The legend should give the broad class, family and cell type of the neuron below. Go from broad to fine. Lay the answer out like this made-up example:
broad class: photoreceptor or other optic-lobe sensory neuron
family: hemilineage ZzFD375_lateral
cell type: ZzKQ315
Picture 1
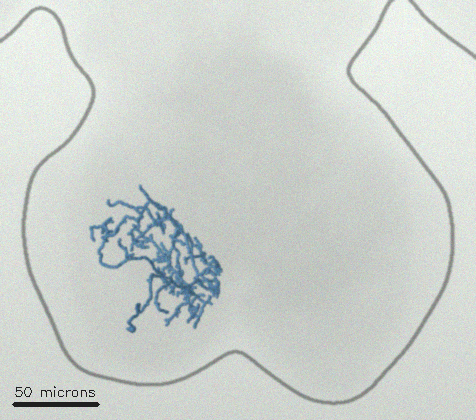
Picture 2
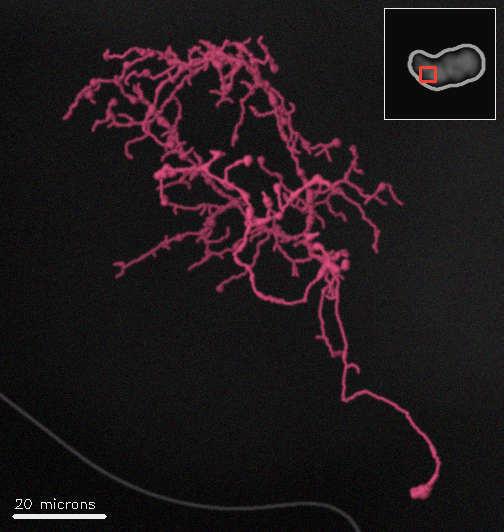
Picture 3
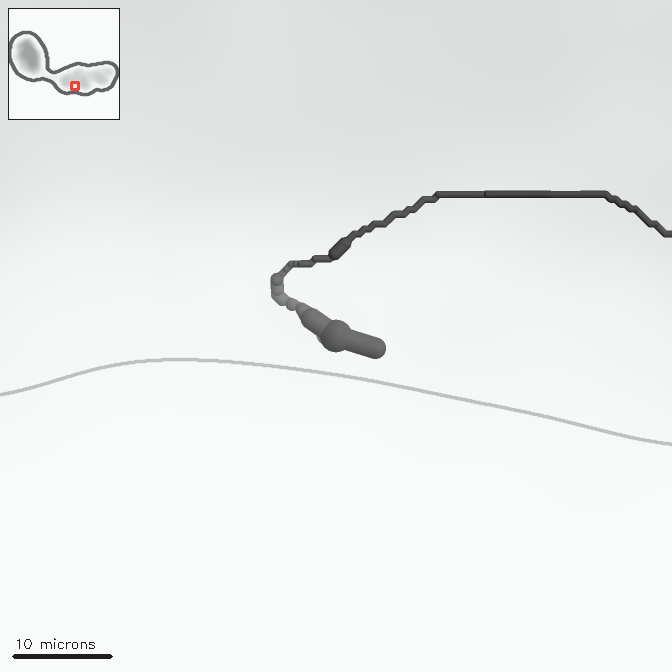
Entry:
broad class: nerve-cord intrinsic neuron
family: hemilineage 16B
cell type: IN16B073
